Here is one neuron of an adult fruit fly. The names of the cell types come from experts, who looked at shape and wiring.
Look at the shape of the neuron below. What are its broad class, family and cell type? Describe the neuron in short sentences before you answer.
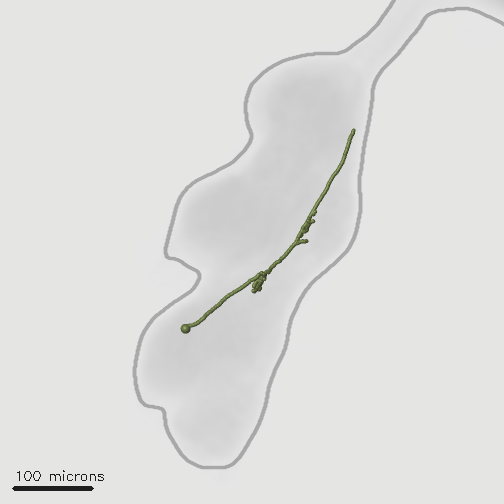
From top to bottom in the picture it spans about 250 microns. In this view it is about as wide as it is tall. It is a nerve-cord intrinsic neuron. Its family is hemilineage 08B. Its cell type is IN08B070_b.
